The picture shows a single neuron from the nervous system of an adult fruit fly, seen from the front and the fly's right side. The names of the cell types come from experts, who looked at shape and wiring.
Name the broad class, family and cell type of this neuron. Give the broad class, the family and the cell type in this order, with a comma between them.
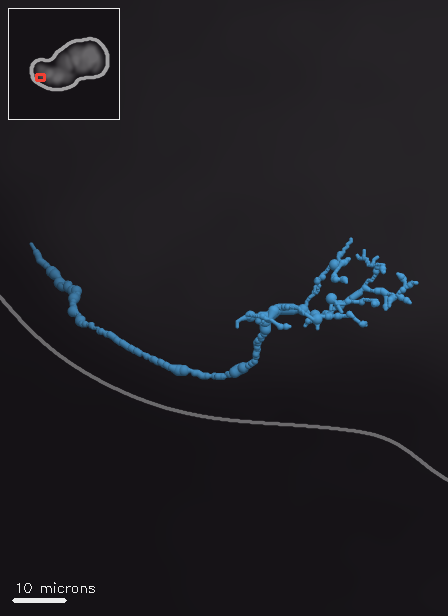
sensory neuron entering the nerve cord, class mechanosensory tactile, SNta20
